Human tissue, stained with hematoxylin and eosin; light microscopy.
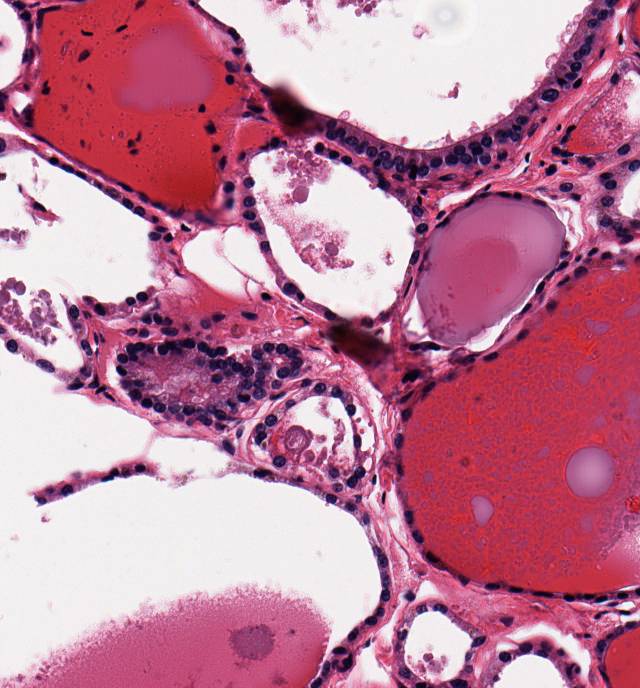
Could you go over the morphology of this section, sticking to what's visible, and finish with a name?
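Closed, rounded follicles of widely varying size are packed against one another. Each is lined by a single layer of flattened to low cuboidal epithelial cells whose small, round to oval, darkly stained nuclei form a single row. Left of centre, a small follicle has crowded, closely packed dark nuclei around granular pinkish content. Tissue: thyroid.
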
